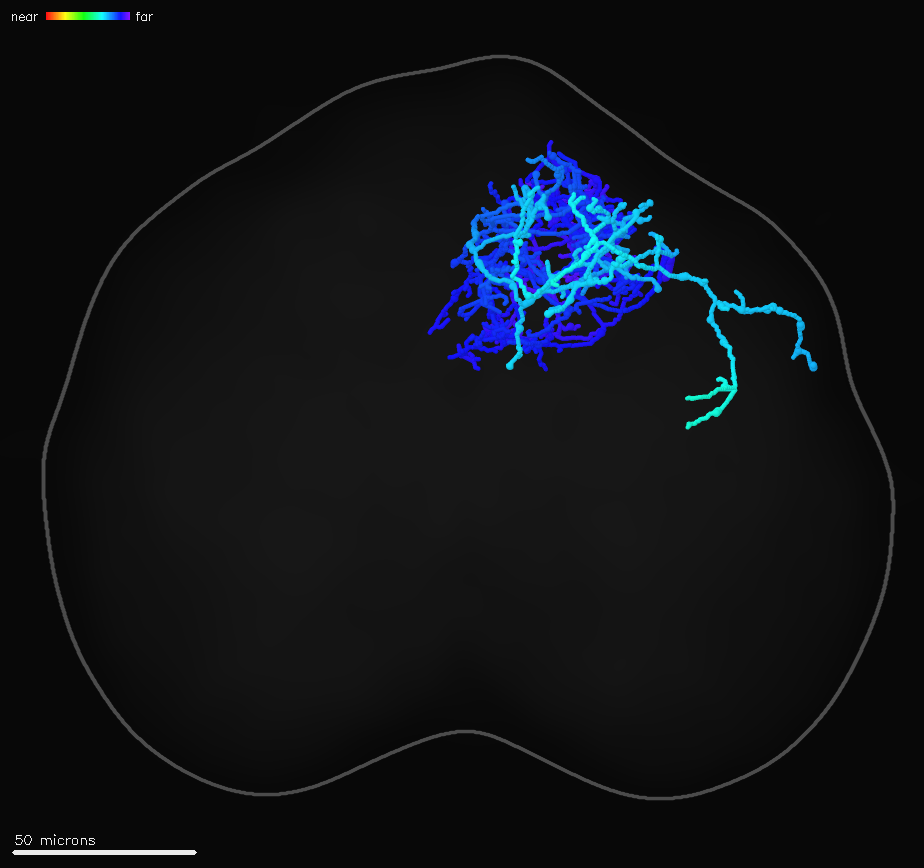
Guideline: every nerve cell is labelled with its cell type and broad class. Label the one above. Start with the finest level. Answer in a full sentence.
The cell type is INXXX231.
The broad class is nerve-cord intrinsic neuron.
